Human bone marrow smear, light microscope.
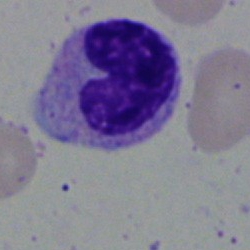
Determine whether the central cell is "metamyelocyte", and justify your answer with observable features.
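Outline: roughly round, smooth edge. Nucleus: indented, notch opening to the left, set off-centre toward the upper right. Chromatin: dark purple, coarsely clumped; for metamyelocyte, against monocyte.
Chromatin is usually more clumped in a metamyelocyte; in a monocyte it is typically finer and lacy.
Cytoplasm: no vacuoles; against monocyte.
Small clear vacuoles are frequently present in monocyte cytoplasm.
Cytoplasm colour: pale bluish-lilac, widest on the left side. Verdict: metamyelocyte fits.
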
